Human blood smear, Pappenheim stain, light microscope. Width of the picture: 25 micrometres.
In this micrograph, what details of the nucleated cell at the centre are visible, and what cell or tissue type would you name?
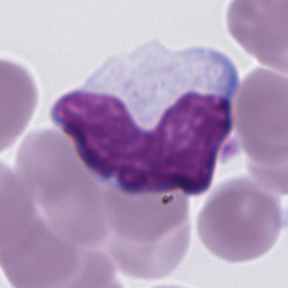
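In this cell the nucleus forms a broad V whose notch opens upward, and it lies across the lower half of the cell. Its chromatin is deep purple and dense, marked by fine lighter streaks. Cytoplasm fills the notch and occupies the upper part of the cell. The cell is a large granular lymphocyte.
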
